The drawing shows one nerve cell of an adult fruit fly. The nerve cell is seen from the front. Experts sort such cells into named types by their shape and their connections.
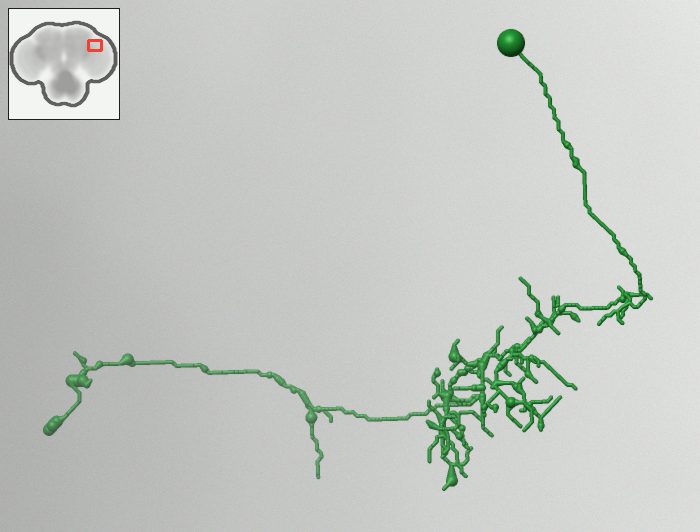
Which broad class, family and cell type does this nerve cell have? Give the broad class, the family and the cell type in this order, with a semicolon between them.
optic-lobe intrinsic neuron; TmY; TmY18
